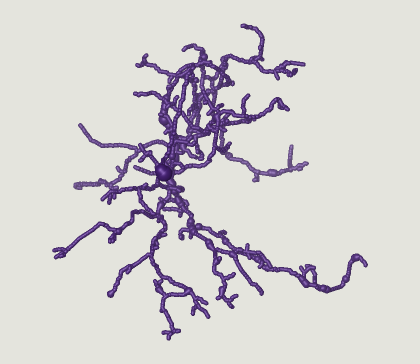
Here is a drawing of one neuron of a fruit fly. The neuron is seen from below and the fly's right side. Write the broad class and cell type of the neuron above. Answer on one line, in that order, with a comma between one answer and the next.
central-brain intrinsic neuron, CB1638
